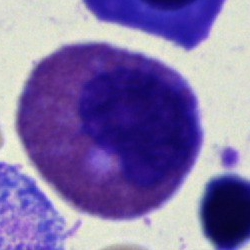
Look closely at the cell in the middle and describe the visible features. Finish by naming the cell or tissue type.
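Off-centre toward the right side of the cell lies the nucleus, with an indentation on its lower-left edge. Its chromatin appears condensed and stains dark blue-purple. The cytoplasm is reddish-purple rather than blue. The cell is an eosinophil.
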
